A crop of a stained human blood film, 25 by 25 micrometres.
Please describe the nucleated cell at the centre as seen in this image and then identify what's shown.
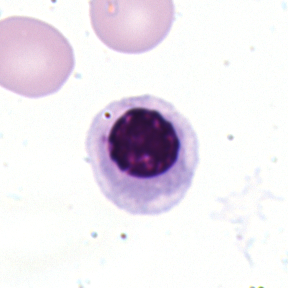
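The nucleus is placed toward the upper part of the cell, leaving a wider band of cytoplasm beneath it. The cytoplasm is pale lilac-grey, with no visible granules and no vacuoles. The cell is a normoblast.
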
